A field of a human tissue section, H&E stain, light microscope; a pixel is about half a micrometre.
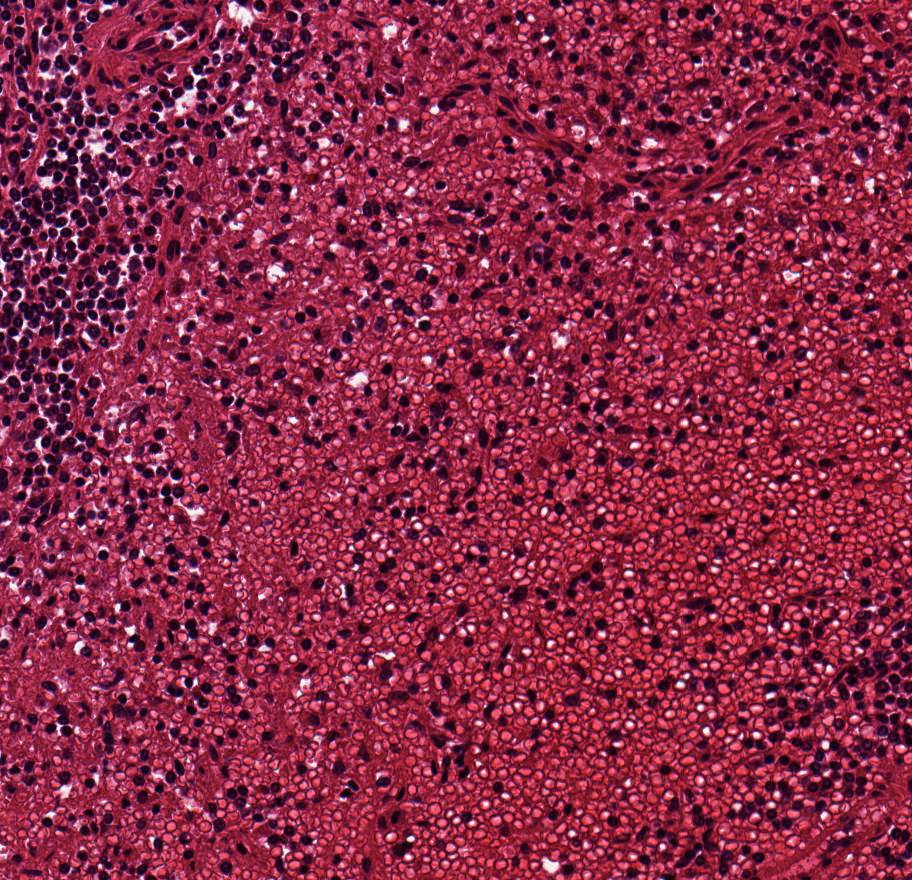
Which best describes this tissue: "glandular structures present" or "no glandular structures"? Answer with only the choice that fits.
No glandular structures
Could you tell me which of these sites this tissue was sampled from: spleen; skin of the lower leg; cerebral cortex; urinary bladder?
spleen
